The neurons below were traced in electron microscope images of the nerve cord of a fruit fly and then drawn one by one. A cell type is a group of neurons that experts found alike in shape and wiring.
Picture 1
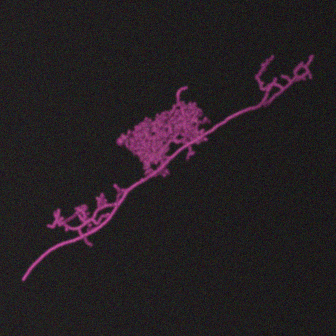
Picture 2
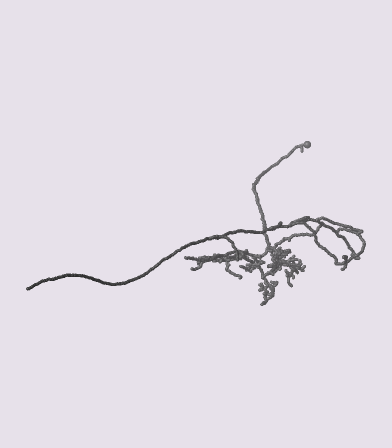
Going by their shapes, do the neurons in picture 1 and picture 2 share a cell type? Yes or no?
no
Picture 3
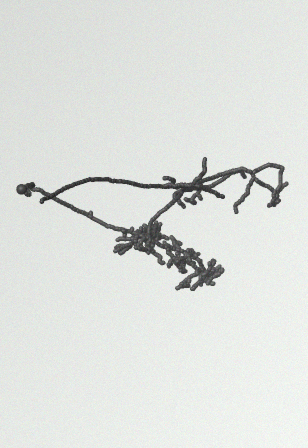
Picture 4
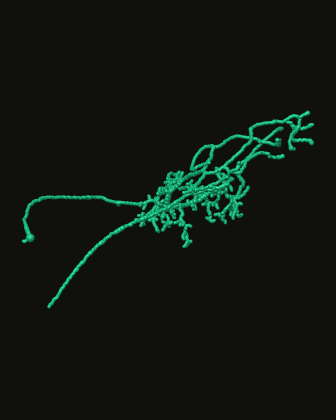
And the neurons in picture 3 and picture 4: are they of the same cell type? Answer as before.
yes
